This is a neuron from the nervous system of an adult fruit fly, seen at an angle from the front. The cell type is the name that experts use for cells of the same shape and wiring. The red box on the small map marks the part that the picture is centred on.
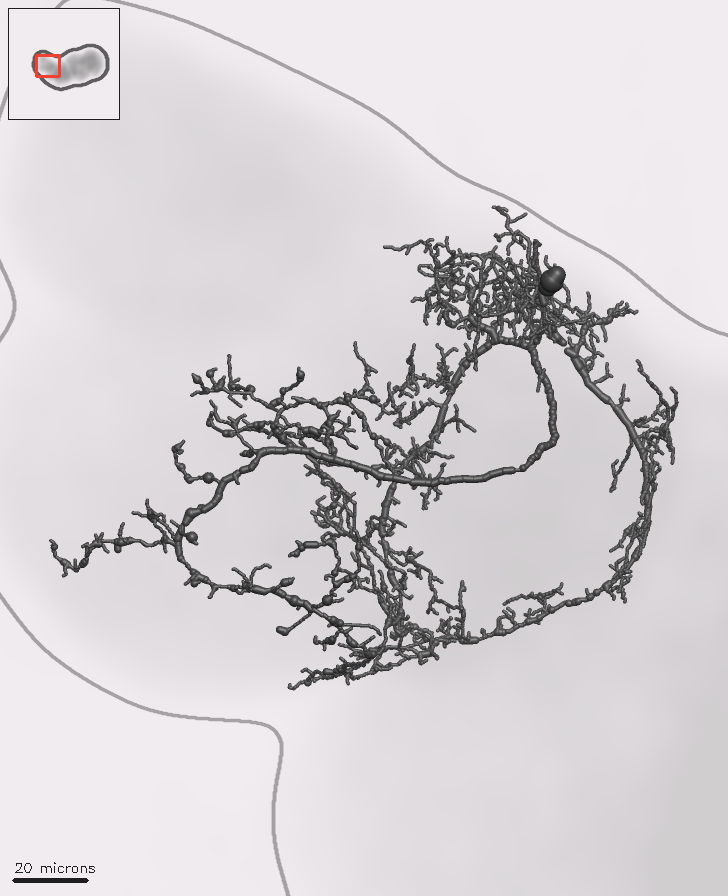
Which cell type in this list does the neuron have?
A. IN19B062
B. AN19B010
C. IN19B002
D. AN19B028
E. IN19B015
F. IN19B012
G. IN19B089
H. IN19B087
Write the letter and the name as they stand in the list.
E. IN19B015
